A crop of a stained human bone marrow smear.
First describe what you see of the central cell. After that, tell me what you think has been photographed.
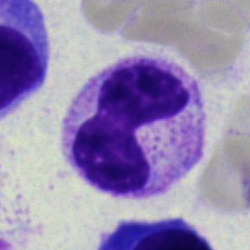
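Looking first at the chromatin, I see it is dark purple and coarsely clumped. The cytoplasm is pale lilac-pink, and its widest stretch lies to the lower right of the nucleus. Fine pink-purple granules are scattered all through it. I name this cell a band neutrophil.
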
